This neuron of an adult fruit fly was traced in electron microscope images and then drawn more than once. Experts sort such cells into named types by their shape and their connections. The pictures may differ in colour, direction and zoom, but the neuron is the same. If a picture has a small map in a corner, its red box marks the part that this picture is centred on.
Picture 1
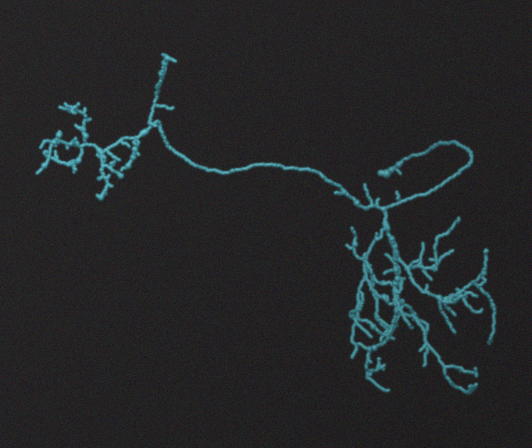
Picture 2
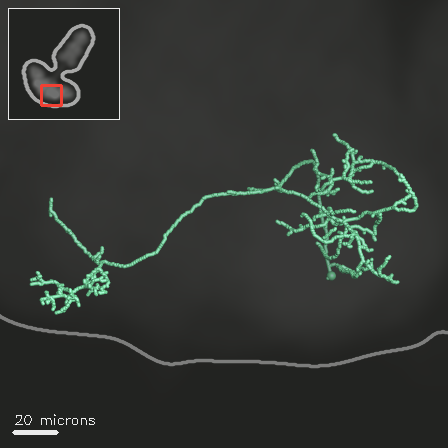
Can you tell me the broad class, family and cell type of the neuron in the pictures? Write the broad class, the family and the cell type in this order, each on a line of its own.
central-brain intrinsic neuron
hemilineage SLPad1_posterior
CB1149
